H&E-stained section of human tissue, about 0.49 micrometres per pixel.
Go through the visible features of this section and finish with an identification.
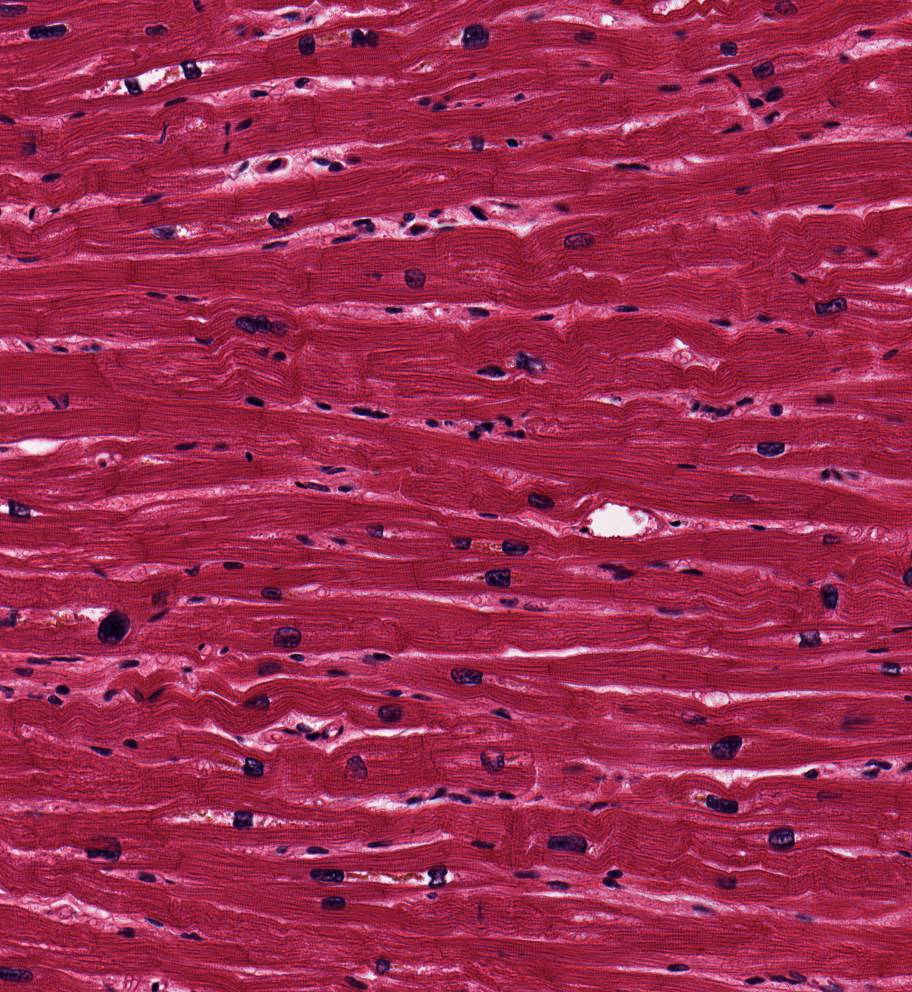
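I notice muscle fibres cut lengthwise, running roughly horizontally across the whole field. They branch and join neighbours, forming a connected network rather than separate parallel cells. Their oval nuclei sit centrally. Narrow pale clefts between them hold small, dark, elongated nuclei. The section is from the left ventricle of the heart.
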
